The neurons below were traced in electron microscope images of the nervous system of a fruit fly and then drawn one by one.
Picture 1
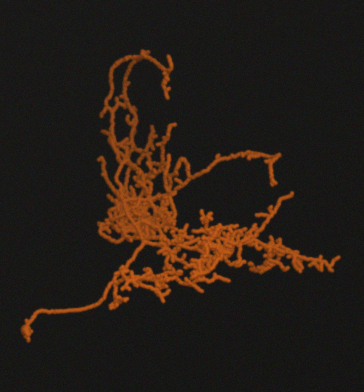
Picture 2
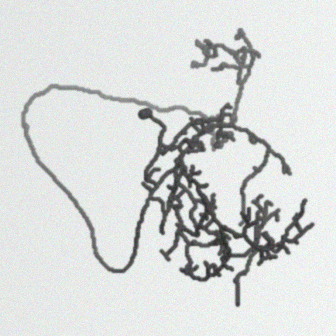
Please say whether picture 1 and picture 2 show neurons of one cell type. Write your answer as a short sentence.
They are of different cell types.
